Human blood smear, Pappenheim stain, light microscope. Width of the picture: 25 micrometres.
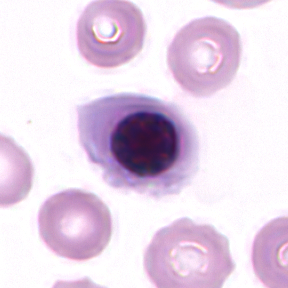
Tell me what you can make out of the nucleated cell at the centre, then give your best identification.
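Outline irregular, not round. Nucleus off-centre, displaced to the right. Cytoplasm pale bluish-lilac; lower edge ragged and frayed. Cell: normoblast.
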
